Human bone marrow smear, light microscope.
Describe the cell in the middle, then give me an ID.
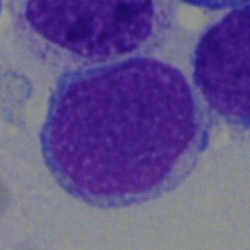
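Starting with the cytoplasm: it forms only a narrow rim around the nucleus. Its colour is blue, deepest at the outer edge of the cell. Granules: none distinct are visible. Vacuoles: none clearly seen. The cell is a blast.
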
